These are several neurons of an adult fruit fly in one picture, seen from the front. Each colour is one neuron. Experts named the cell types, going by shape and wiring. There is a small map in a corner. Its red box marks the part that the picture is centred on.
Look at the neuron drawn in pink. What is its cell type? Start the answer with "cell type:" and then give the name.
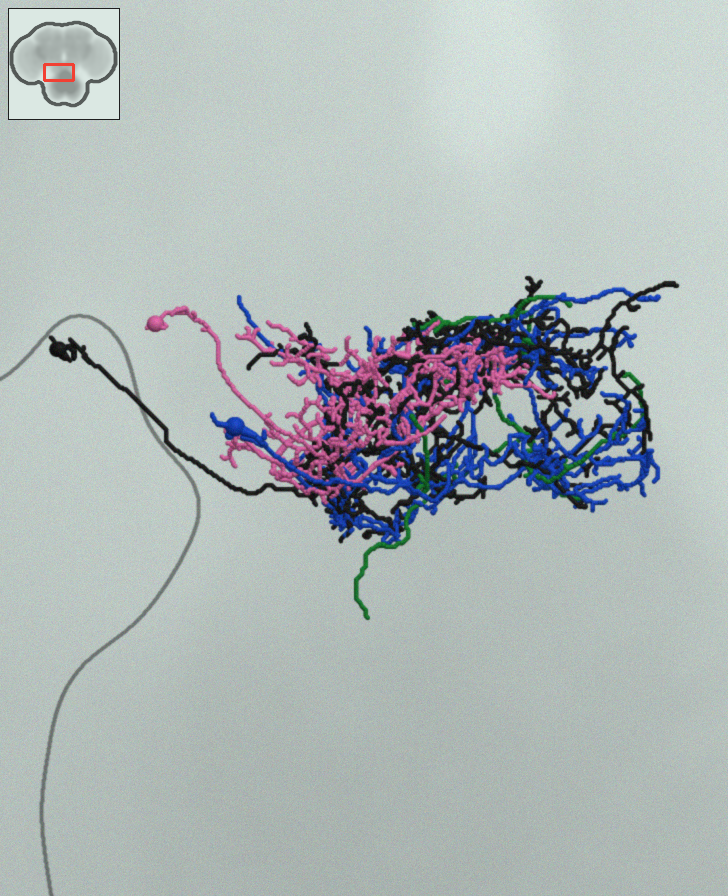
cell type: GNG481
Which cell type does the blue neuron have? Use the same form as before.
cell type: GNG456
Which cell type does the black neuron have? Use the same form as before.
cell type: GNG053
